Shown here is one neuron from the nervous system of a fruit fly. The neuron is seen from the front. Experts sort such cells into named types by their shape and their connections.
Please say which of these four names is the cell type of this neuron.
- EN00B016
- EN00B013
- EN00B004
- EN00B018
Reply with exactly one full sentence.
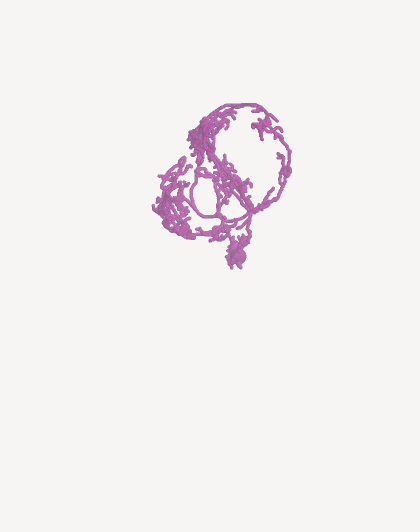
This neuron is given the cell type EN00B013.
